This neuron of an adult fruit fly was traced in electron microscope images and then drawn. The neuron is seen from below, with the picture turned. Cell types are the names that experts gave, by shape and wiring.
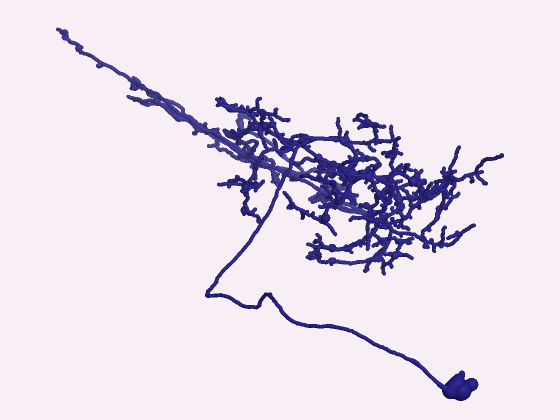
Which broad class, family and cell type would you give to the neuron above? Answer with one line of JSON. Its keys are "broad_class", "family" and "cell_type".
{"broad_class": "optic-lobe intrinsic neuron", "family": "Cm", "cell_type": "Cm8"}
